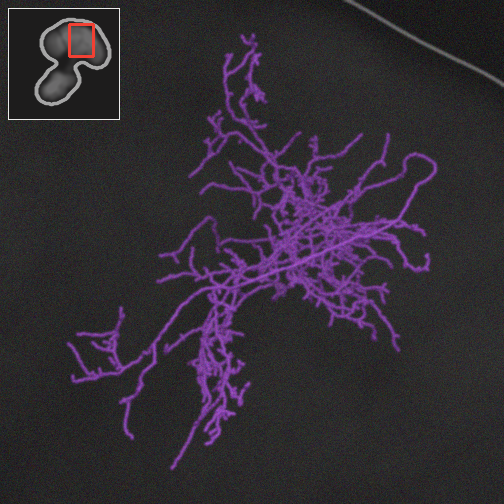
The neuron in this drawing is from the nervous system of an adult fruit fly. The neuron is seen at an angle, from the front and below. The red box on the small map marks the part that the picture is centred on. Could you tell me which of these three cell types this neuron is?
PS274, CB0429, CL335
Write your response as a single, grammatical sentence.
This neuron is typed as CL335.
